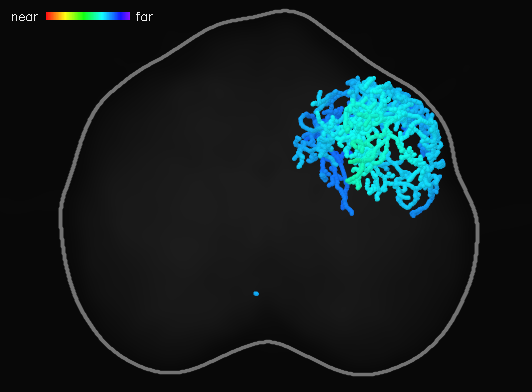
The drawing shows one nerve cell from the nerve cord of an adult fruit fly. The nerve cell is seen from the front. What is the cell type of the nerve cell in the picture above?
IN03B035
